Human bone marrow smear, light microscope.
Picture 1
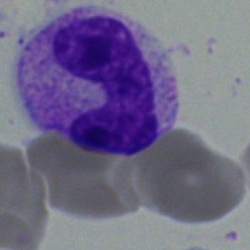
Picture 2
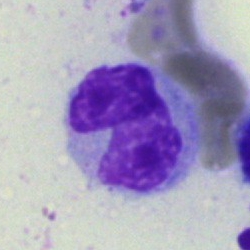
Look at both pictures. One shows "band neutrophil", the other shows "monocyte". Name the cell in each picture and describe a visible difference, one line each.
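Picture 1 shows a band neutrophil: The cytoplasm is plentiful and pinkish-lilac.
Picture 2 shows a monocyte: The nucleus fills most of the cell.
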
